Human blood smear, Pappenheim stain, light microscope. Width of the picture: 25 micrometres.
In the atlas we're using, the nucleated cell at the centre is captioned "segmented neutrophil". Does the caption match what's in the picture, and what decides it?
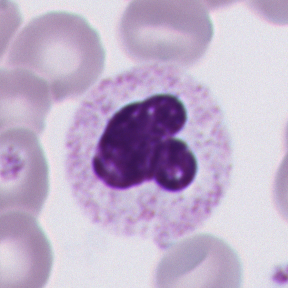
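The deciding features lie in the cytoplasm: it is pale pinkish rather than blue, and fine pink-violet granules are scattered evenly through it.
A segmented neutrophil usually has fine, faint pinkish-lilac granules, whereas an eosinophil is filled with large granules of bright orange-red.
These granules are fine rather than large and orange-red, so the name segmented neutrophil fits and eosinophil does not. The chromatin is dense and dark purple, and no nucleoli are visible in the nucleus.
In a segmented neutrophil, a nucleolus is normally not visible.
No vacuoles are seen in the cytoplasm, and red cells lie around the cell without overlapping it.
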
